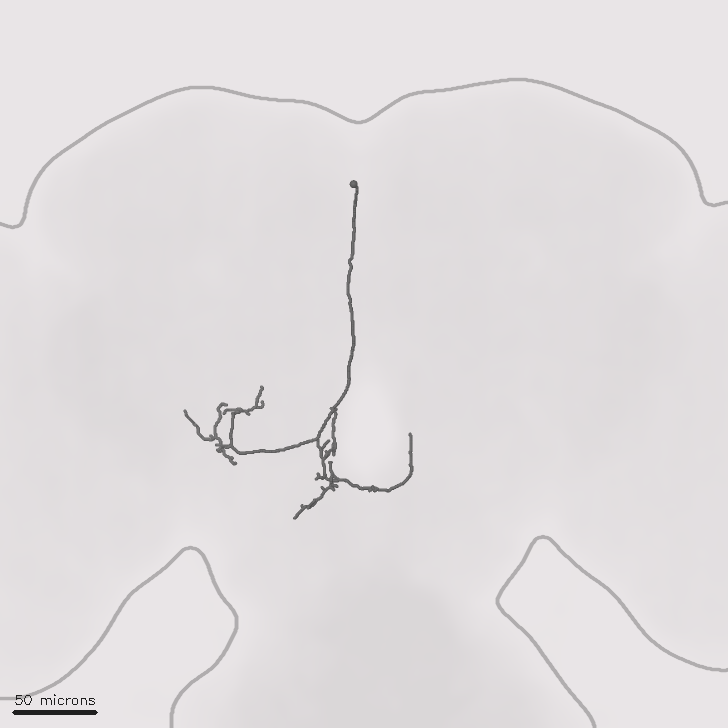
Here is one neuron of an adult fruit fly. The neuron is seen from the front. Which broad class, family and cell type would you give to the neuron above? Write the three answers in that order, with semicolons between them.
central-brain intrinsic neuron; hemilineage DM1_antero_ventral; WED103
